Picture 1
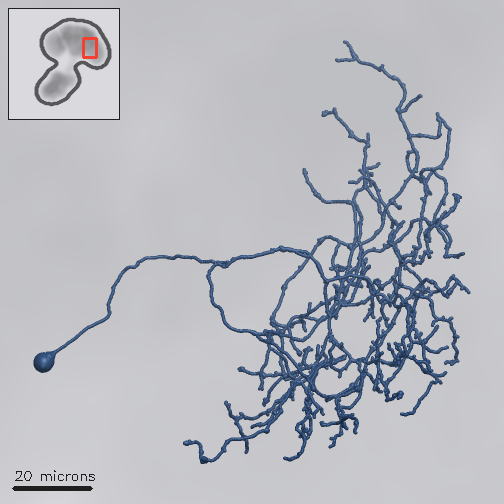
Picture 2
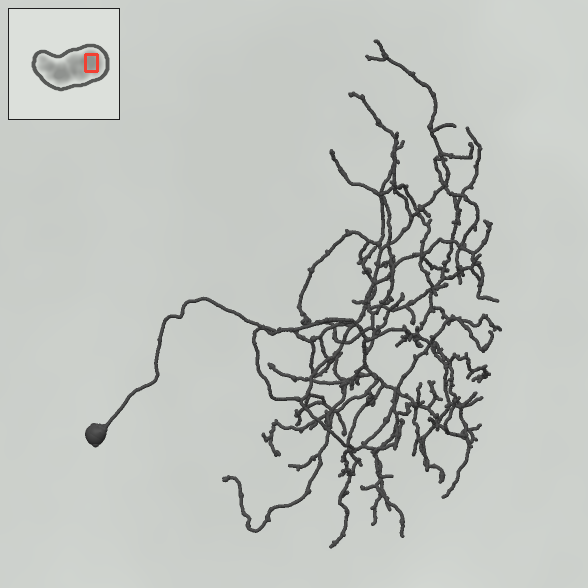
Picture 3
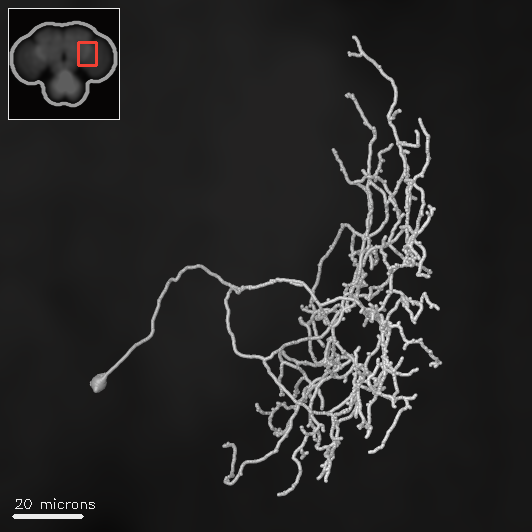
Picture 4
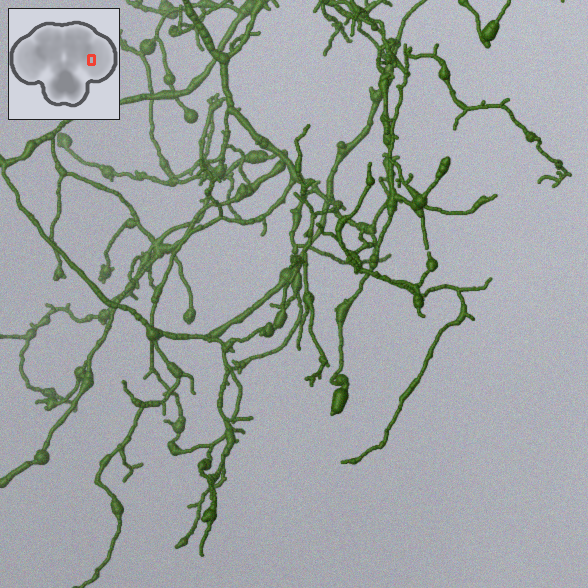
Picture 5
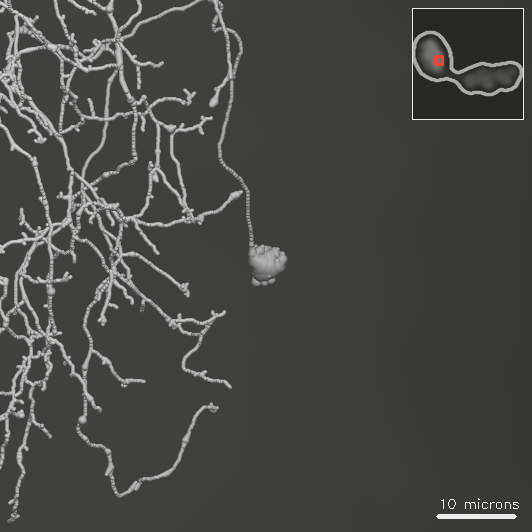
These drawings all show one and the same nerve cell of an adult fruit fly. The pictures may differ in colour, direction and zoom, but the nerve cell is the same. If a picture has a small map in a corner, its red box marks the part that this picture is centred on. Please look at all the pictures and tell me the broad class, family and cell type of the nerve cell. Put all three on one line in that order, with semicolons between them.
optic-lobe intrinsic neuron; Li; Li19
